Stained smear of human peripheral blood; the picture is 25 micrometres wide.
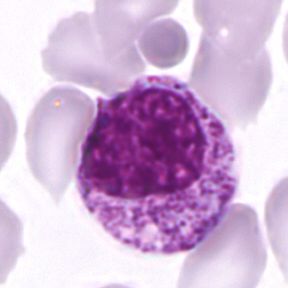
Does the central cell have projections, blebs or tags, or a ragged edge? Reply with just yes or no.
No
